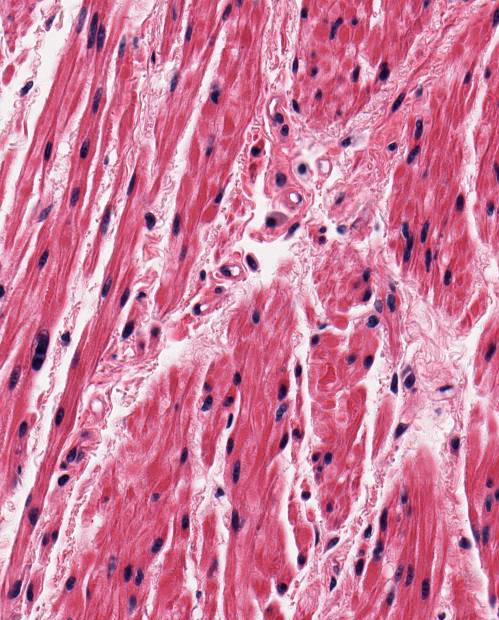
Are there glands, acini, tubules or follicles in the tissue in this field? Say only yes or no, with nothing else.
No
